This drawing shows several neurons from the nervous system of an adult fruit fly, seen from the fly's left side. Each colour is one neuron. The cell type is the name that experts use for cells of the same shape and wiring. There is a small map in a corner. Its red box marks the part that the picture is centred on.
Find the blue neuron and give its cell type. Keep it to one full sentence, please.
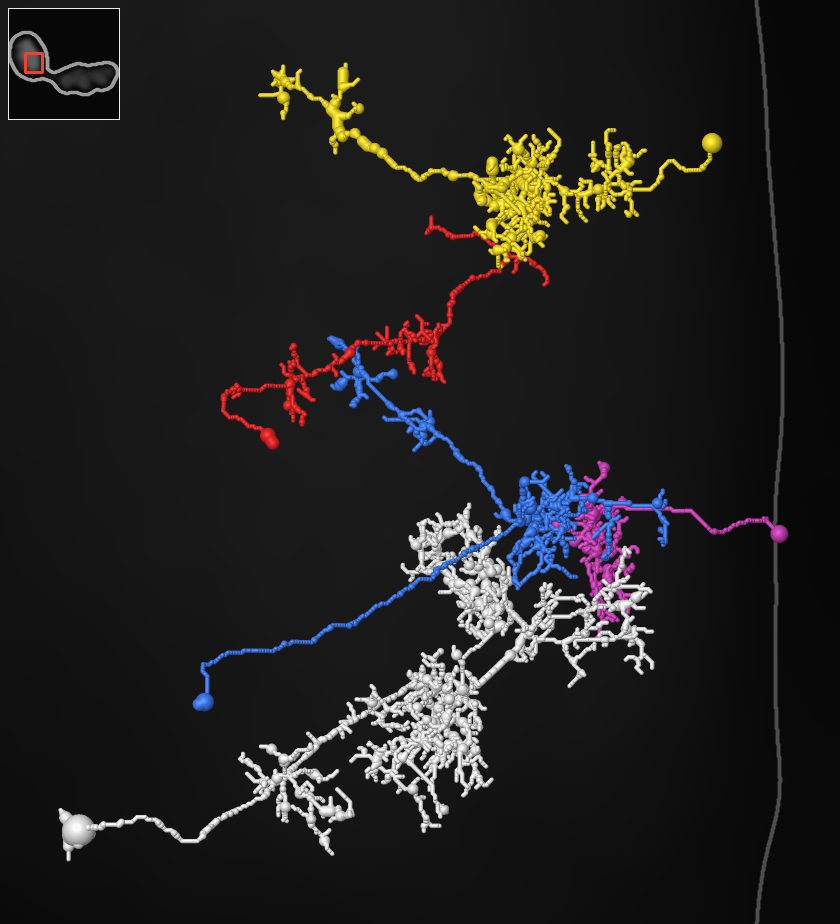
Among cell types, the one for this neuron is TmY20.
